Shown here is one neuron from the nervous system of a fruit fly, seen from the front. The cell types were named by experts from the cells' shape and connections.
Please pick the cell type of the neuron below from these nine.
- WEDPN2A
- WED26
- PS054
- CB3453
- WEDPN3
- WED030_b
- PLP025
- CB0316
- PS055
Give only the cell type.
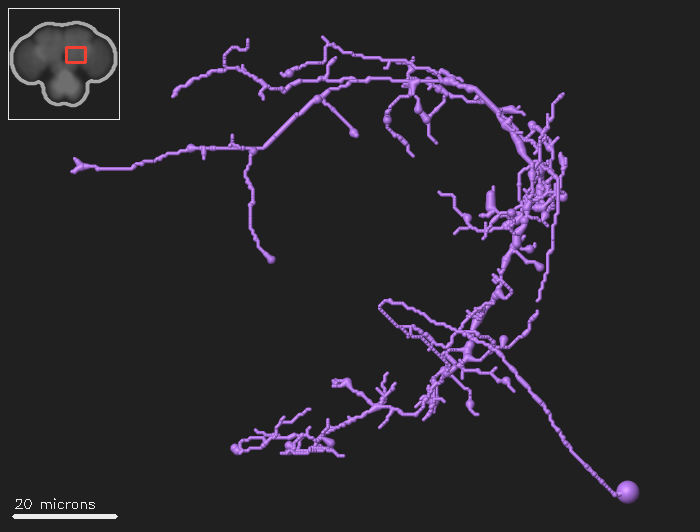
PLP025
